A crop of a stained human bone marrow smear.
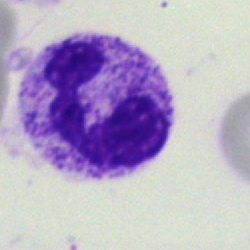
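Segmented neutrophil, the central cell of a stained bone marrow smear: its chromatin is dense and dark purple, and no nucleoli are visible in the nucleus. The cytoplasm is pale lilac, with no vacuoles seen.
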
